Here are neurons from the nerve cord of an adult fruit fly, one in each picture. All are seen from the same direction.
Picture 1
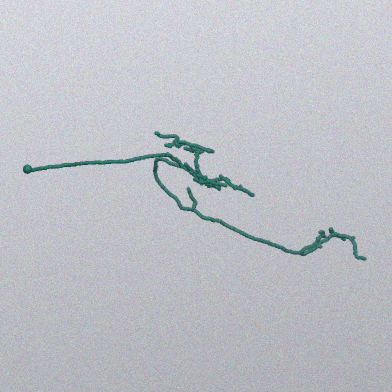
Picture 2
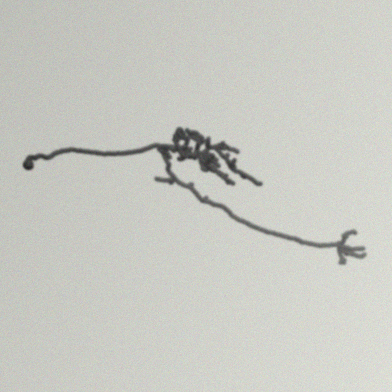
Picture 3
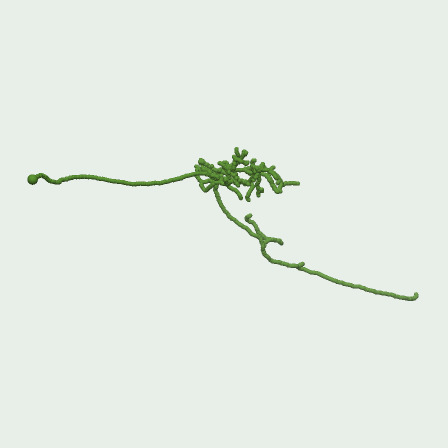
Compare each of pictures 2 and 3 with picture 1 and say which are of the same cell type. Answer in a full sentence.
Picture 2 is of the same cell type.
